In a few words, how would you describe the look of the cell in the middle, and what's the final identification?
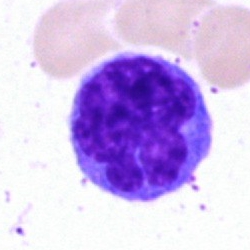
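First, the nucleus is lobulated, with several folds and clefts, among them a narrow cleft running up from the lower edge. Second, it fills most of the cell. Third, the chromatin is dark purple and clumped, with paler patches between the clumps. Fourth, the cytoplasm is a scant blue rim, widest on the right side. The cell is a monocyte.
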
